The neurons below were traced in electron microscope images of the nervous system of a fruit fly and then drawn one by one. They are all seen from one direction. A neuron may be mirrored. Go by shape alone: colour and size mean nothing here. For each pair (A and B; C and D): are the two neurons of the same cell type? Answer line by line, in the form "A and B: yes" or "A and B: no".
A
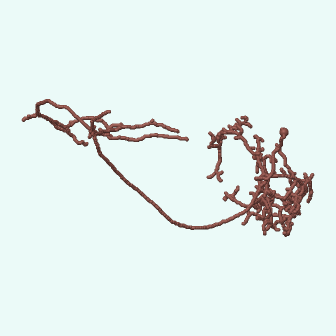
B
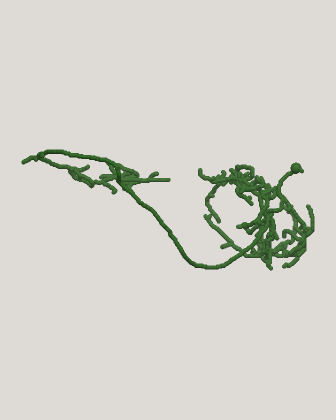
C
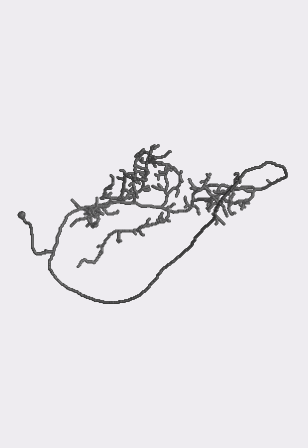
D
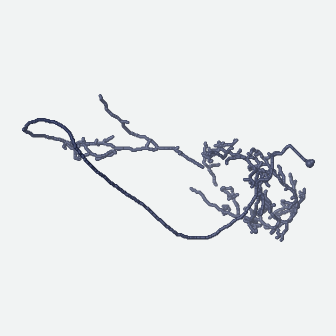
A and B: yes
C and D: no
